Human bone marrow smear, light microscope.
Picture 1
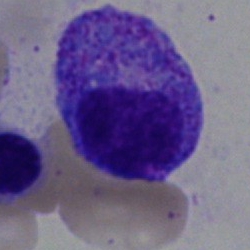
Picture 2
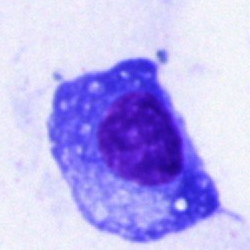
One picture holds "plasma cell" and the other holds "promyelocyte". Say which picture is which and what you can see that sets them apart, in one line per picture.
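Picture 1: promyelocyte. Many fine purple-red granules are scattered through the cytoplasm.
Picture 2: plasma cell. No distinct granules are seen in the cytoplasm.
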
